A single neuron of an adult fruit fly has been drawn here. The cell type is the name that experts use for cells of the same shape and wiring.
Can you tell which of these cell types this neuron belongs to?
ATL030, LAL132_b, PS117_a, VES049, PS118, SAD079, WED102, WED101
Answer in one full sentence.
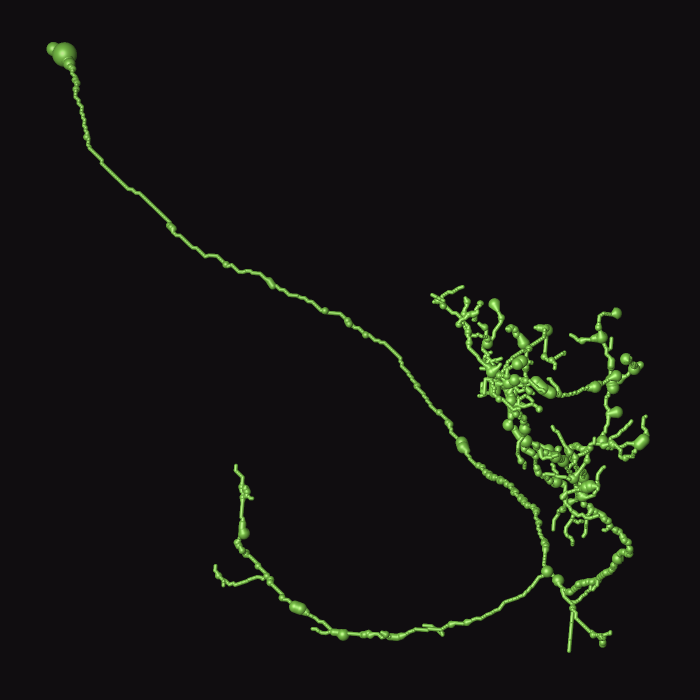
The cell type this neuron represents is WED101.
